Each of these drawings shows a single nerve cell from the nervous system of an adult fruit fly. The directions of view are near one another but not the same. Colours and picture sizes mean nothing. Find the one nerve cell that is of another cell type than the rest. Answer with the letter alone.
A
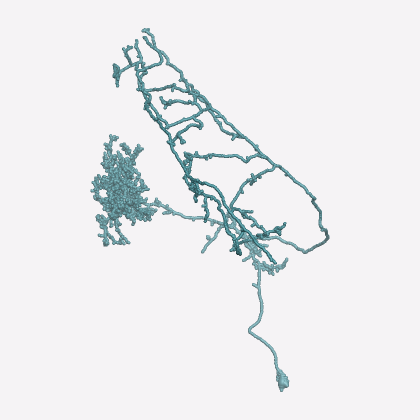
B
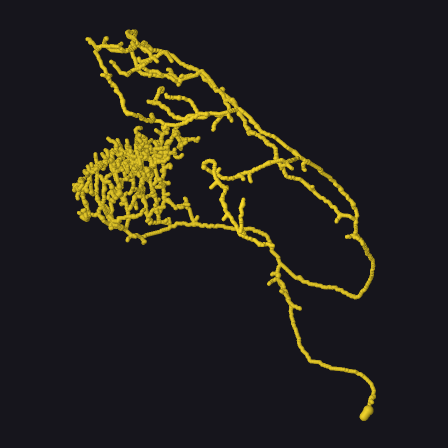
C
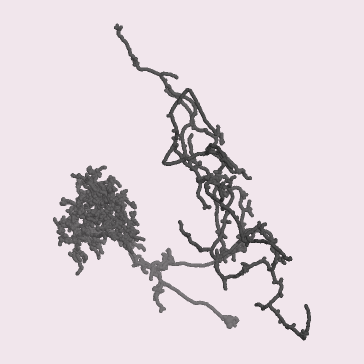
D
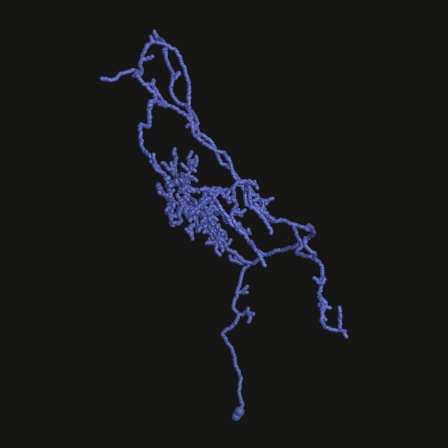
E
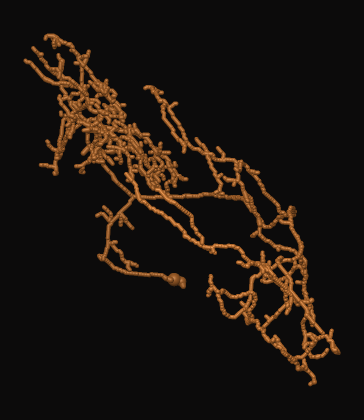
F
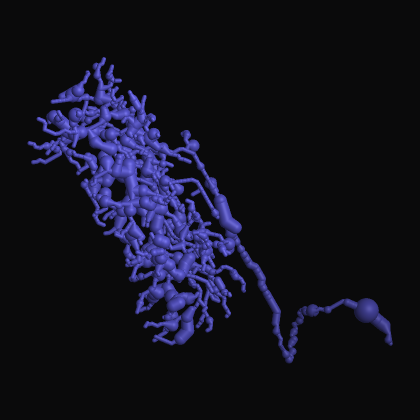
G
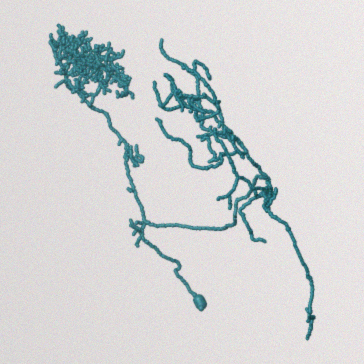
F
